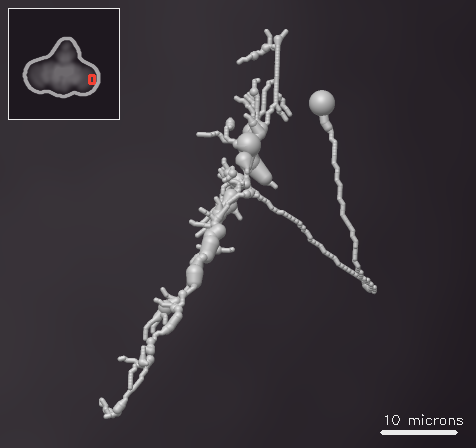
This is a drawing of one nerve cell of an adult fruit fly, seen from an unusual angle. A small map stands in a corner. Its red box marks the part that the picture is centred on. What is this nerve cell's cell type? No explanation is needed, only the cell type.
Dm8b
